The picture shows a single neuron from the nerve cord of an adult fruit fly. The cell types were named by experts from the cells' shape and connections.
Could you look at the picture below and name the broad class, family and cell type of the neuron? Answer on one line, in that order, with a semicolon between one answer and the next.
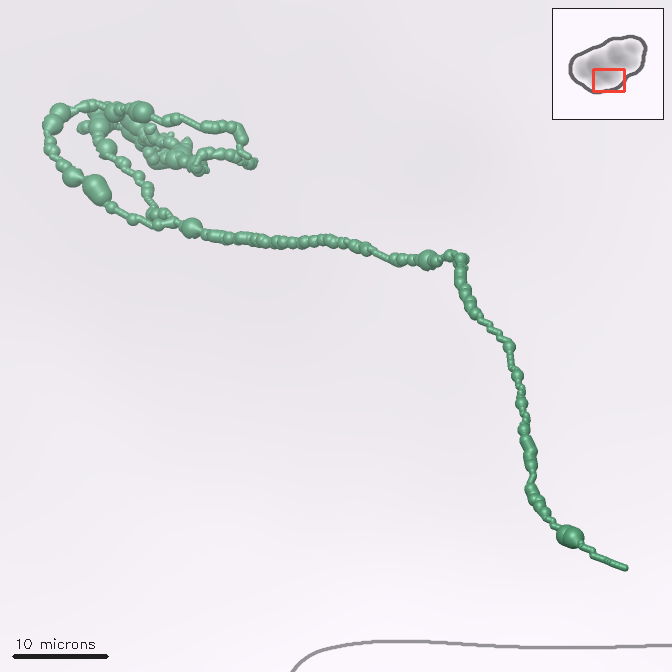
sensory neuron entering the nerve cord; class mechanosensory tactile; SNta18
